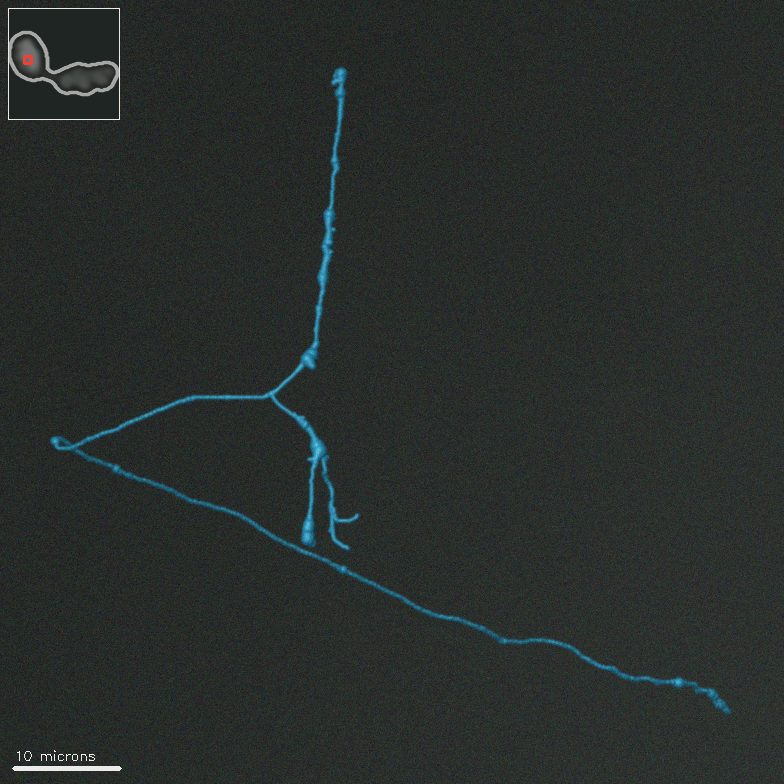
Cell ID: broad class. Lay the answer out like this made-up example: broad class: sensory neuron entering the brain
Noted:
broad class: optic-lobe intrinsic neuron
